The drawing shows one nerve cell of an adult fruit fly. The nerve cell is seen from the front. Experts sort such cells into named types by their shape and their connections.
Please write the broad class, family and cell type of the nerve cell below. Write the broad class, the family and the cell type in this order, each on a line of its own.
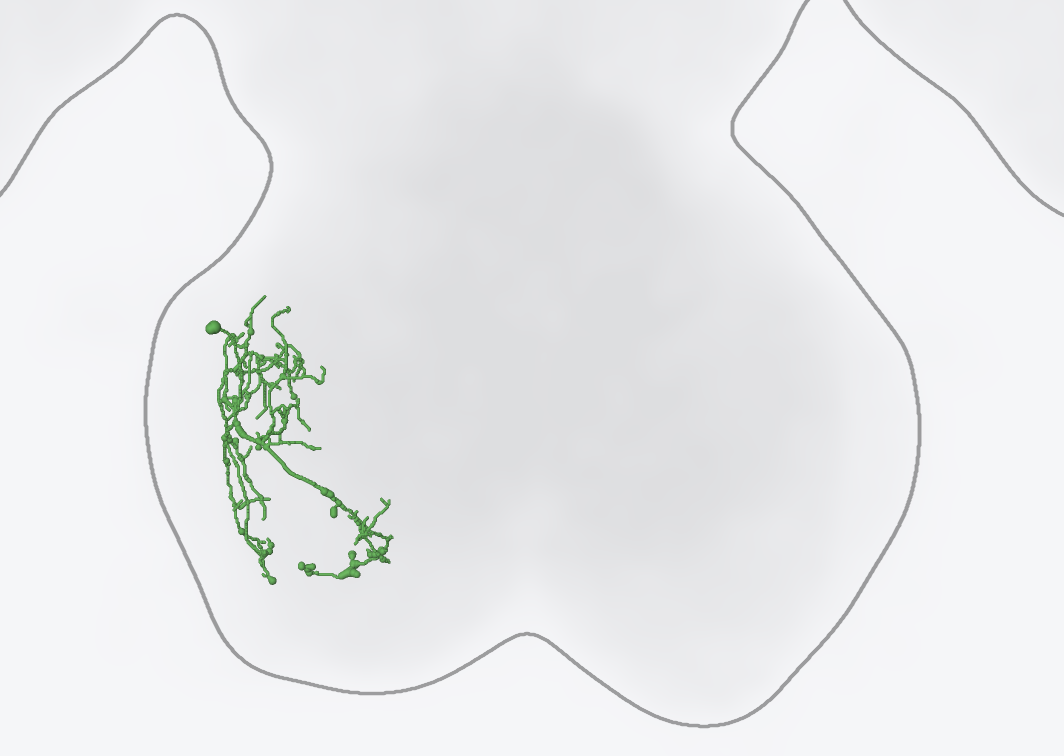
nerve-cord intrinsic neuron
hemilineage 09A
IN09A066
